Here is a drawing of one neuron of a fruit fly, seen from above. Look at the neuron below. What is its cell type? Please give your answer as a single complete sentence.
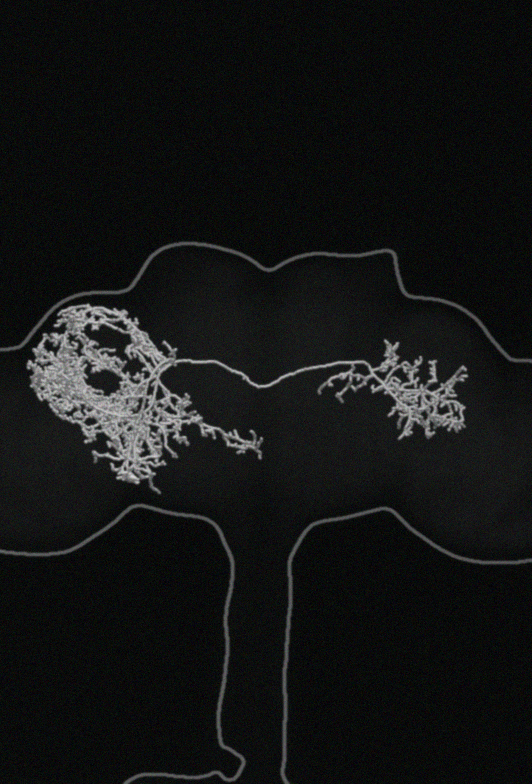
The cell type of this neuron is PVLP093.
